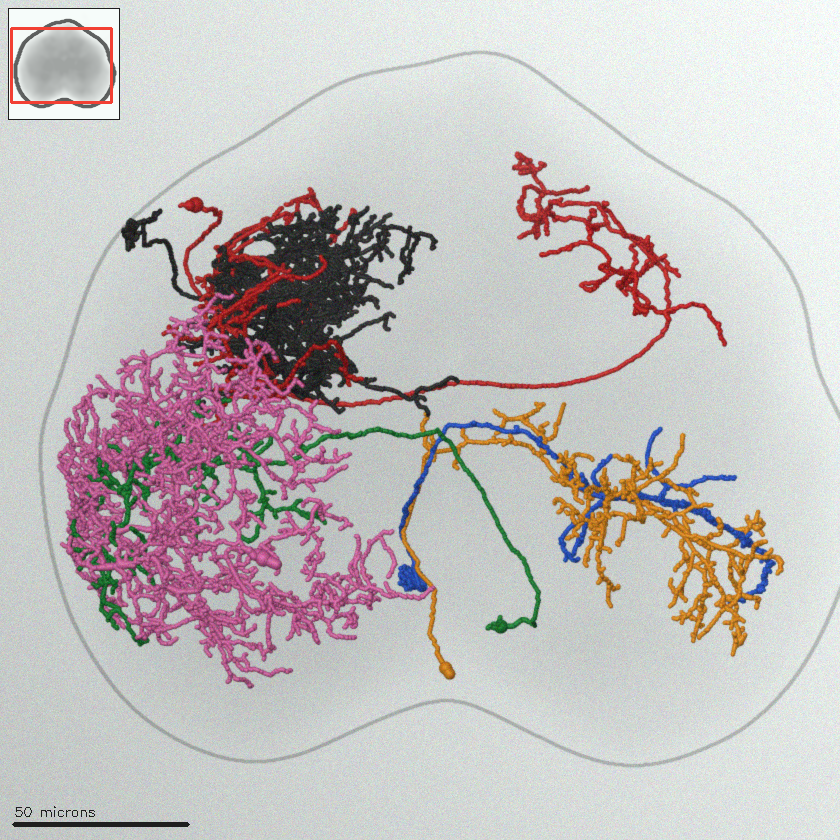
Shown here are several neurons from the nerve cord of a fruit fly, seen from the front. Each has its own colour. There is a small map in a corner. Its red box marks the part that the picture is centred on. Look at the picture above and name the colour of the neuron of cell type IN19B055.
red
